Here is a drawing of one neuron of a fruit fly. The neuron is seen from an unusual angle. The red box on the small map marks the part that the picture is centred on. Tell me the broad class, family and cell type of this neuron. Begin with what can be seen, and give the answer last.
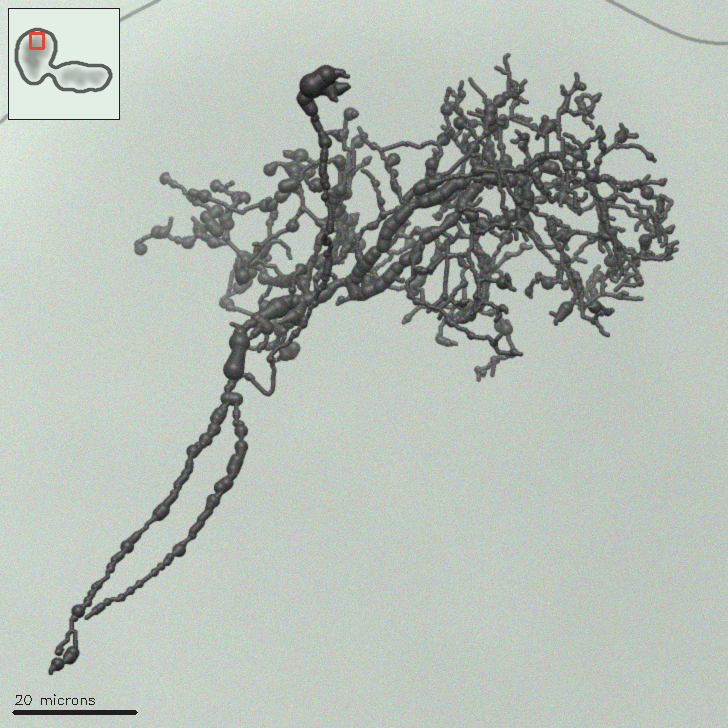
The cell body is at the top of the picture. By the scale bar it is about 100 microns wide in this view. This is a central-brain intrinsic neuron. Its family is LHAD. The cell type is LHAD1h1.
